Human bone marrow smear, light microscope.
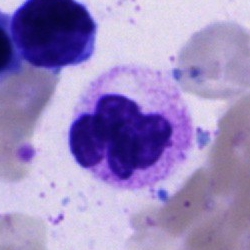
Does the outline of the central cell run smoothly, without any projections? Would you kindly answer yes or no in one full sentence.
Yes, along its outline the cell is smooth, with no projections.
